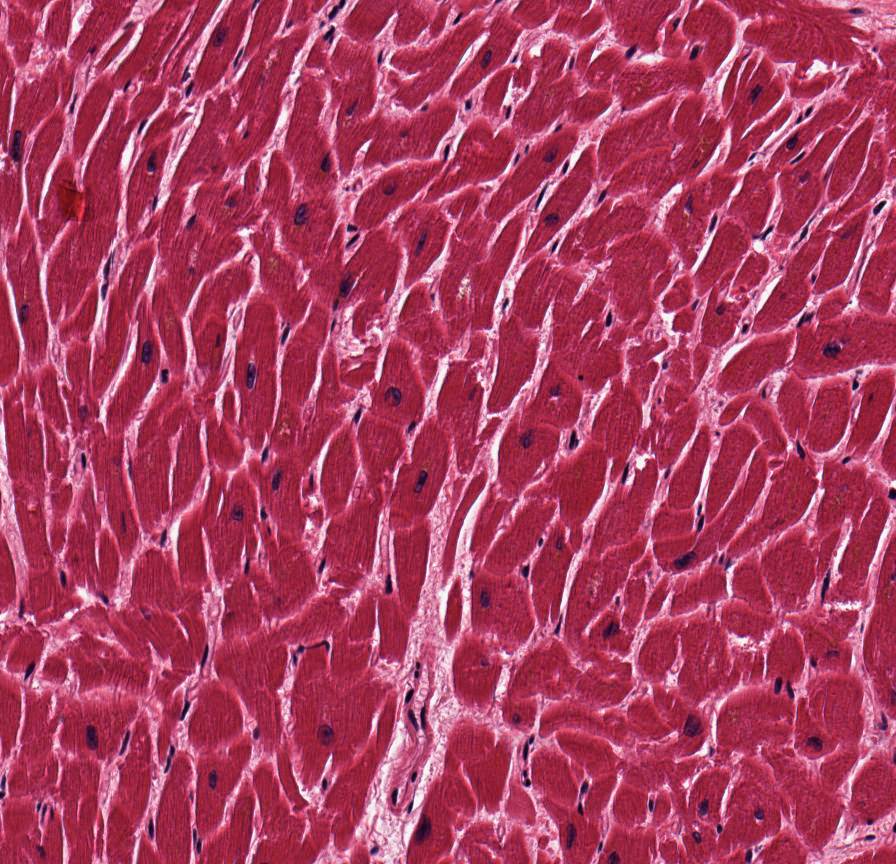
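Left ventricle of the heart, haematoxylin and eosin. Muscle fibres branch and join their neighbours to form a meshwork. Delicate connective tissue with small, dark, elongated nuclei fills the narrow spaces between fibres. No fat cells are present in the field. White shrinkage clefts, a processing artefact, separate many of the fibres.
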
